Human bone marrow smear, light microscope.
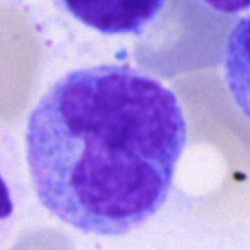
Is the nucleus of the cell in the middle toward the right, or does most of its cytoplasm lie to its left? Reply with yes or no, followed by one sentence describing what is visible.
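Yes. The cytoplasm is moderate in amount and pale greyish-blue, widest on the left side of the cell.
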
